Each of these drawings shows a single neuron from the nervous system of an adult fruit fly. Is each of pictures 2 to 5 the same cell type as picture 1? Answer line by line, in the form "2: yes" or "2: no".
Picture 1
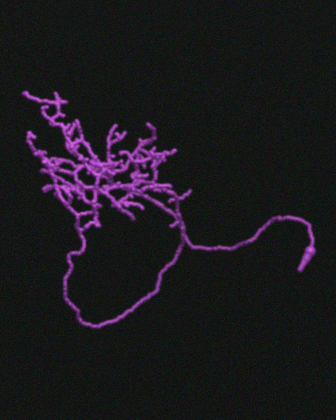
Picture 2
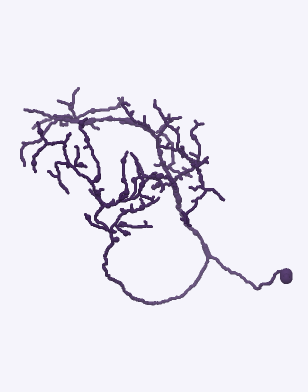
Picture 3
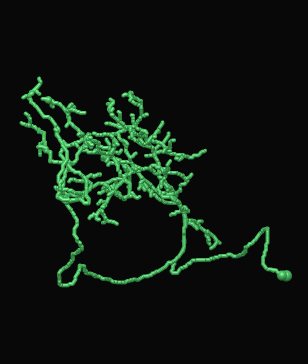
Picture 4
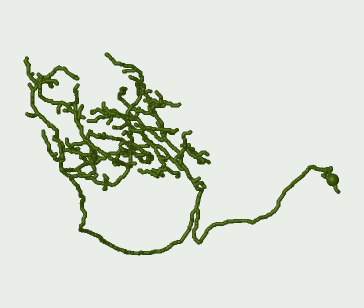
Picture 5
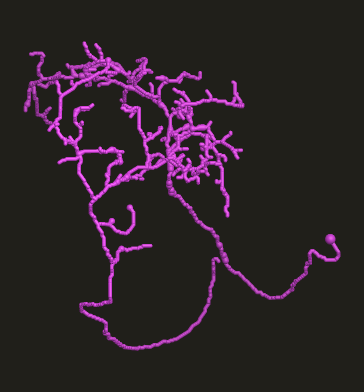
2: no
3: yes
4: yes
5: no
